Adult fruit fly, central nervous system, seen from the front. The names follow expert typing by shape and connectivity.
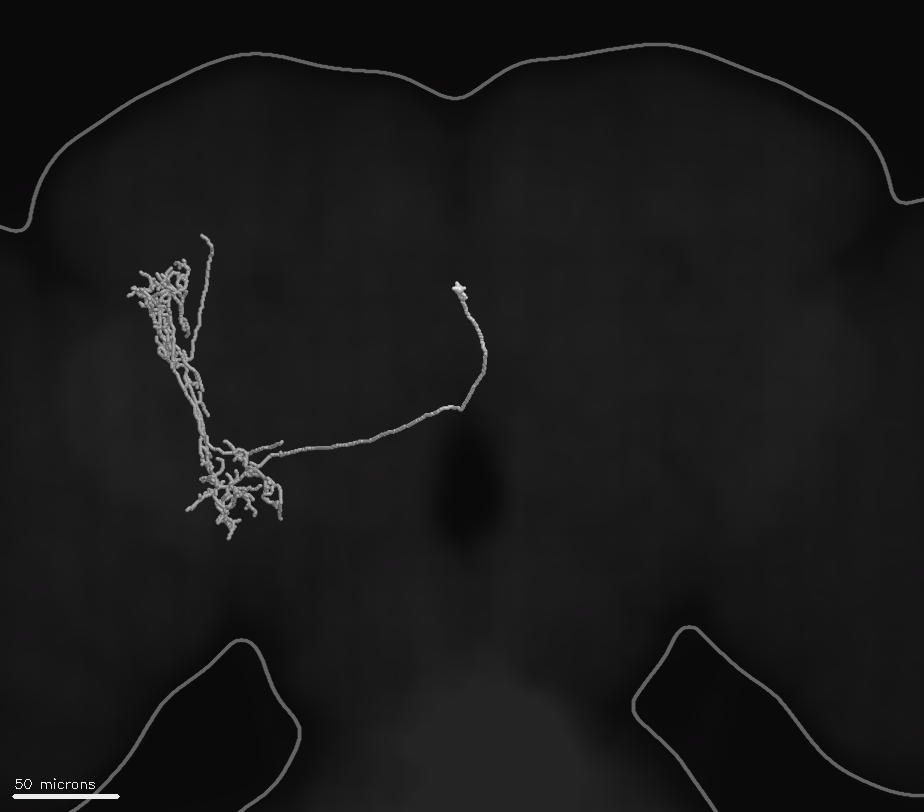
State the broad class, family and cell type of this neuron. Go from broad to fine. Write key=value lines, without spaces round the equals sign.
broad_class=central-brain intrinsic neuron
family=hemilineage WEDd2
cell_type=WEDPN10B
